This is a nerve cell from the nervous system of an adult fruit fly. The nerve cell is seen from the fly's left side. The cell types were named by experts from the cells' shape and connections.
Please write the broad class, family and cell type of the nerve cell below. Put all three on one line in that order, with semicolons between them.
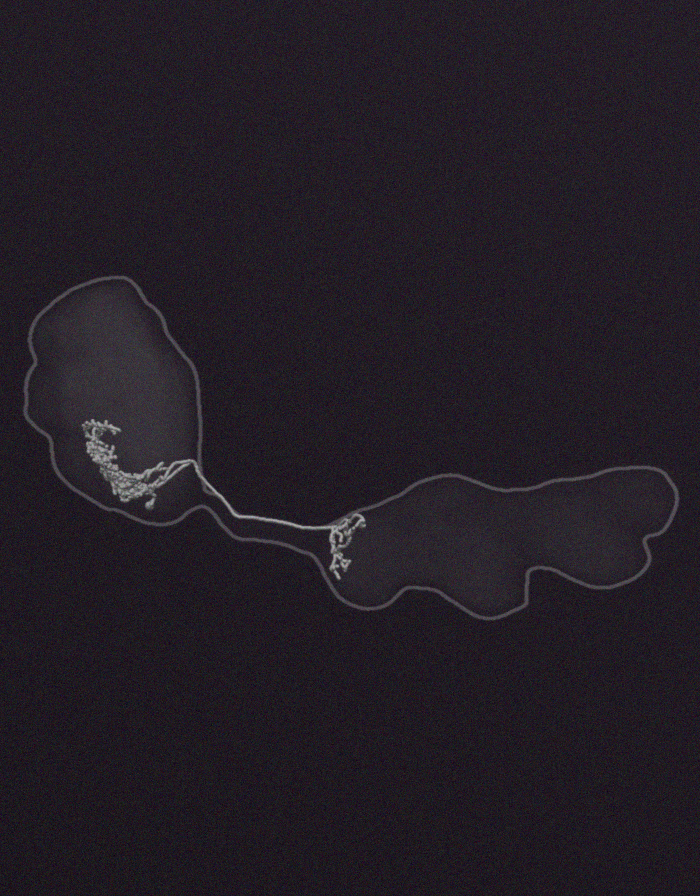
descending neuron; DNge; DNge011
